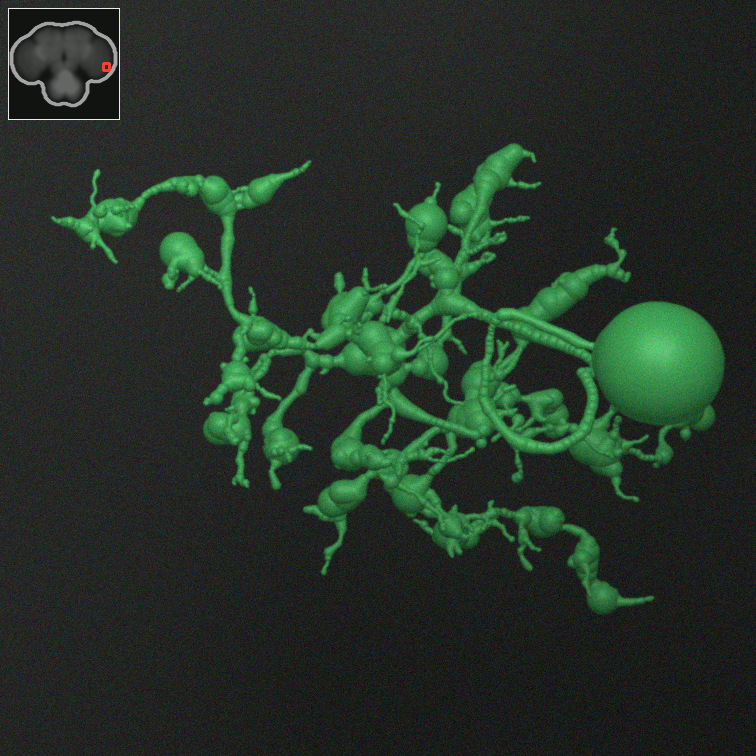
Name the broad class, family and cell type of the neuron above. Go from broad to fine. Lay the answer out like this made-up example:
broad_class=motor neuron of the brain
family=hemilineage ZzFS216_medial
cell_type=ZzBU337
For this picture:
broad_class=optic-lobe intrinsic neuron
family=Dm
cell_type=Dm15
